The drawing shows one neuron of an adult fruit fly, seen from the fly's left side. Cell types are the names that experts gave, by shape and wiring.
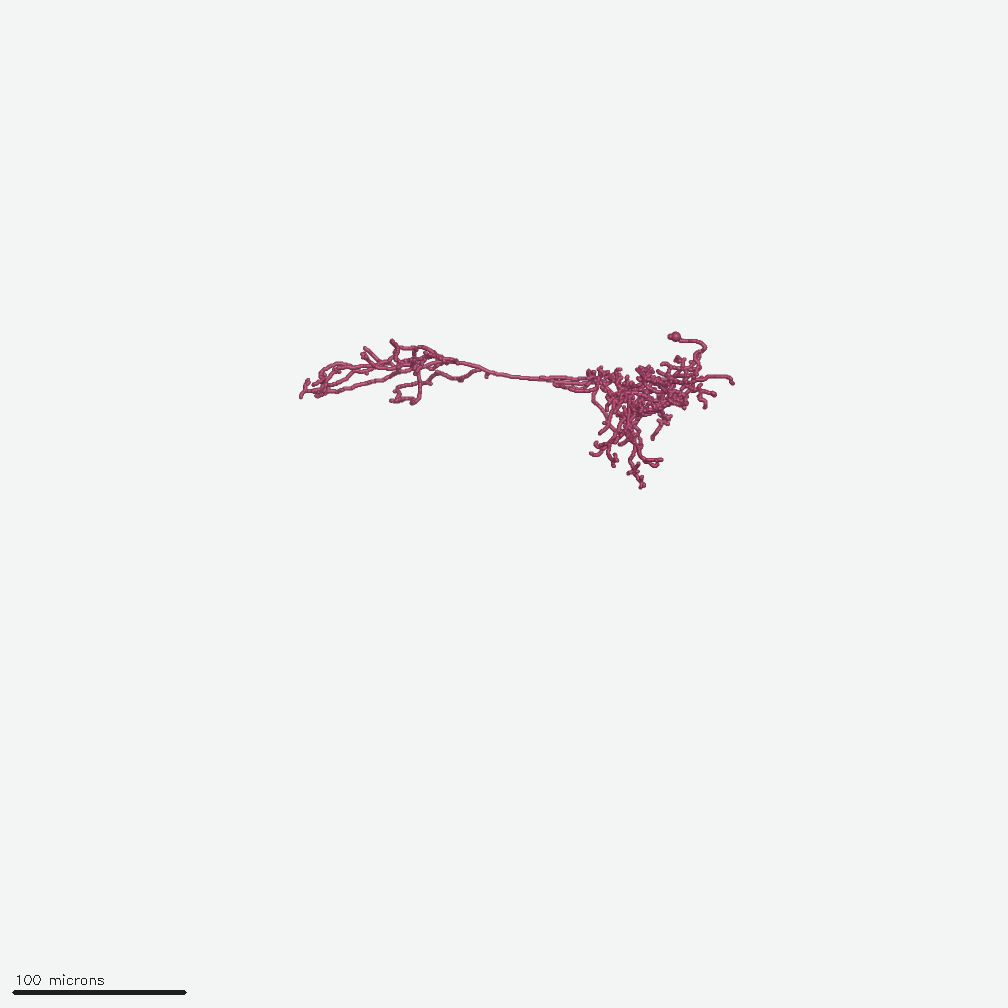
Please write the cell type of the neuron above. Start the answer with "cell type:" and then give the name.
cell type: IN18B042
